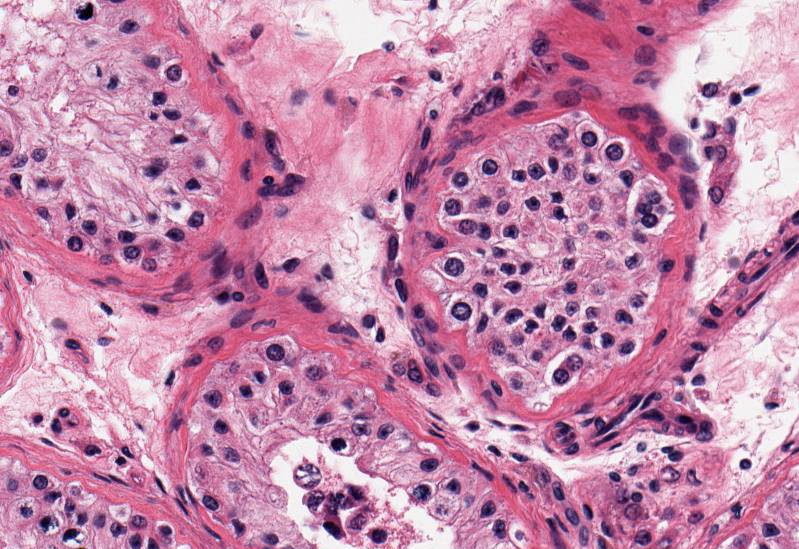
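Testis, haematoxylin and eosin stain. Each tubule is wrapped by a thick, wavy, bright pink band of fibrous tissue, whose elongated dark nuclei run parallel to the tubule outlines. Only the tubule at bottom centre has an open lumen, holding a few loose cells. No fat cells are present.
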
